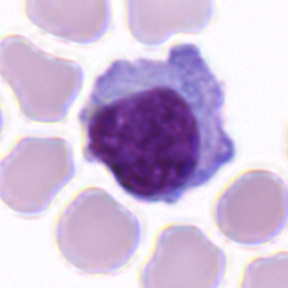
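Plasma cell in the middle of the smear: as I trace its border, the outline turns out irregular and ragged. Short, fine projections jut from the cytoplasmic border, clearest along the top and right side. The nucleus lies off-centre, toward the lower left. I see no distinct granules in the cytoplasm.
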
